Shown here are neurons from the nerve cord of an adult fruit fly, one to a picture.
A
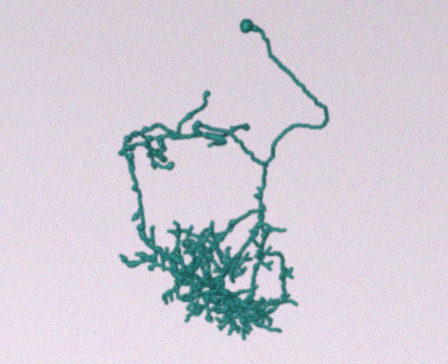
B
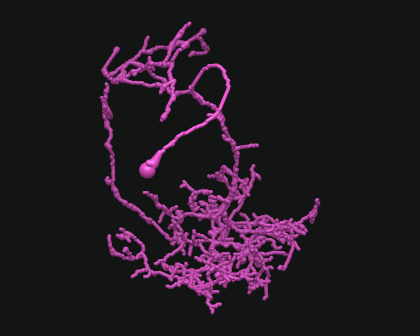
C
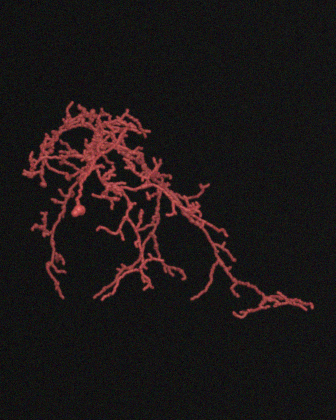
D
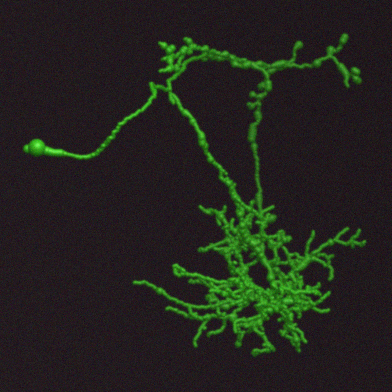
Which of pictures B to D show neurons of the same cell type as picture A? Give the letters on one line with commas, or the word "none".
B, D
